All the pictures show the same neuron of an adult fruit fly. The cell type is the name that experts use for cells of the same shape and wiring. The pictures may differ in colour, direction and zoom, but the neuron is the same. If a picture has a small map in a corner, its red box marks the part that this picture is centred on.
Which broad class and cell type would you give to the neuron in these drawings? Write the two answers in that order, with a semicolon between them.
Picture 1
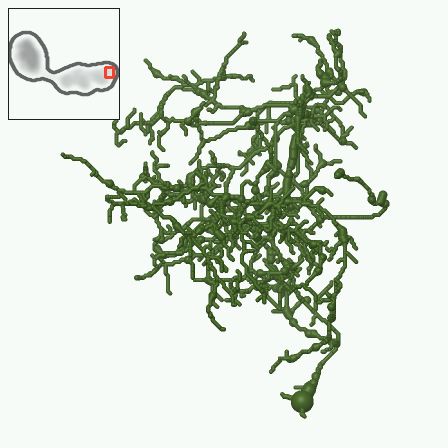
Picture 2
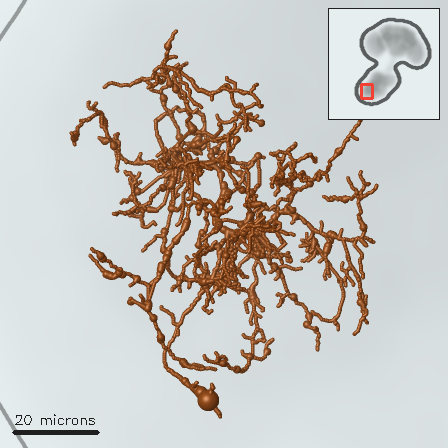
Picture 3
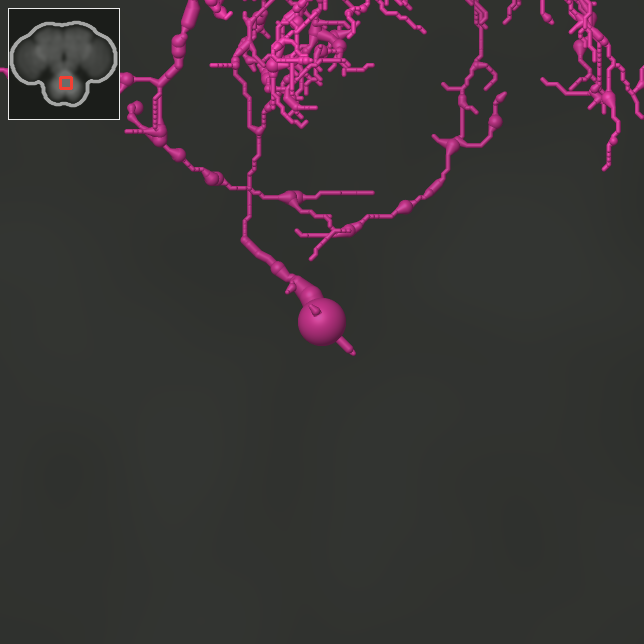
nerve-cord intrinsic neuron; INXXX267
